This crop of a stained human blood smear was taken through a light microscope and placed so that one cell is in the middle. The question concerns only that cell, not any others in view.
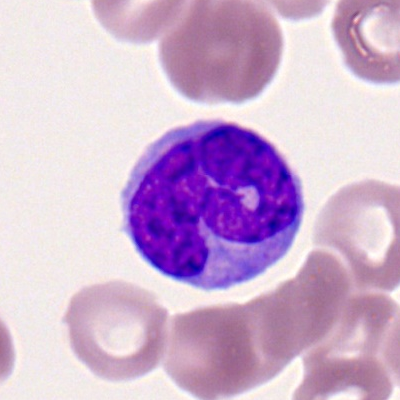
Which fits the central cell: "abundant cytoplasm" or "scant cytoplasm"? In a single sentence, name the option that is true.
This cell has scant cytoplasm, no more than a thin rim.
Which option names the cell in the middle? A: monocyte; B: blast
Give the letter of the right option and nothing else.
A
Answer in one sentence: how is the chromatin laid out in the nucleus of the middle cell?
This nucleus has coarsely clumped chromatin.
